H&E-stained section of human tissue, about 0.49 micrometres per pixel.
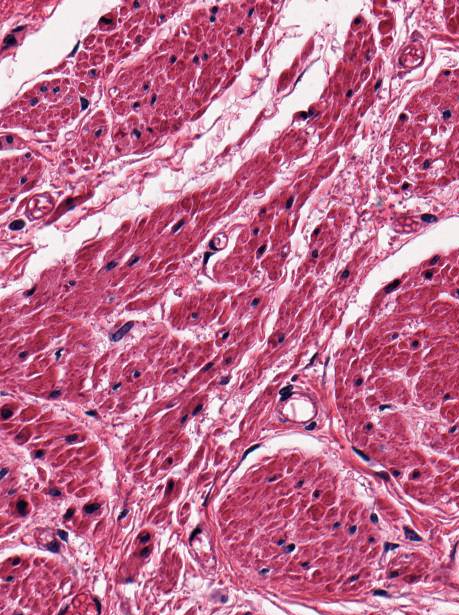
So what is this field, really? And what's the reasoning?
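That's smooth muscle: bundles run in several planes, cut across at lower right and upper left, and lengthwise in an oblique band through the centre. Each cell has one dark central nucleus in deeply eosinophilic cytoplasm.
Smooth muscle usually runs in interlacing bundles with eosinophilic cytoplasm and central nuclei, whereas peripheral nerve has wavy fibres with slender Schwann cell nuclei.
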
